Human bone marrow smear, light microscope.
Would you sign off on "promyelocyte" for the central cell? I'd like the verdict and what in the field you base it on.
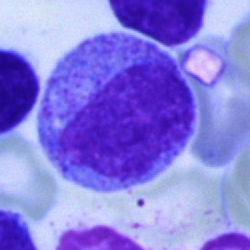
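The outline is round and smooth, with the nucleus off-centre toward the lower right. The chromatin is finely granular and fairly evenly spread, and the cytoplasm forms a rim widest on the upper-left side of the nucleus. The fine chromatin agrees with promyelocyte.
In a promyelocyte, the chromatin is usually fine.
Promyelocyte therefore stands as the name, and myelocyte is set aside.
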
